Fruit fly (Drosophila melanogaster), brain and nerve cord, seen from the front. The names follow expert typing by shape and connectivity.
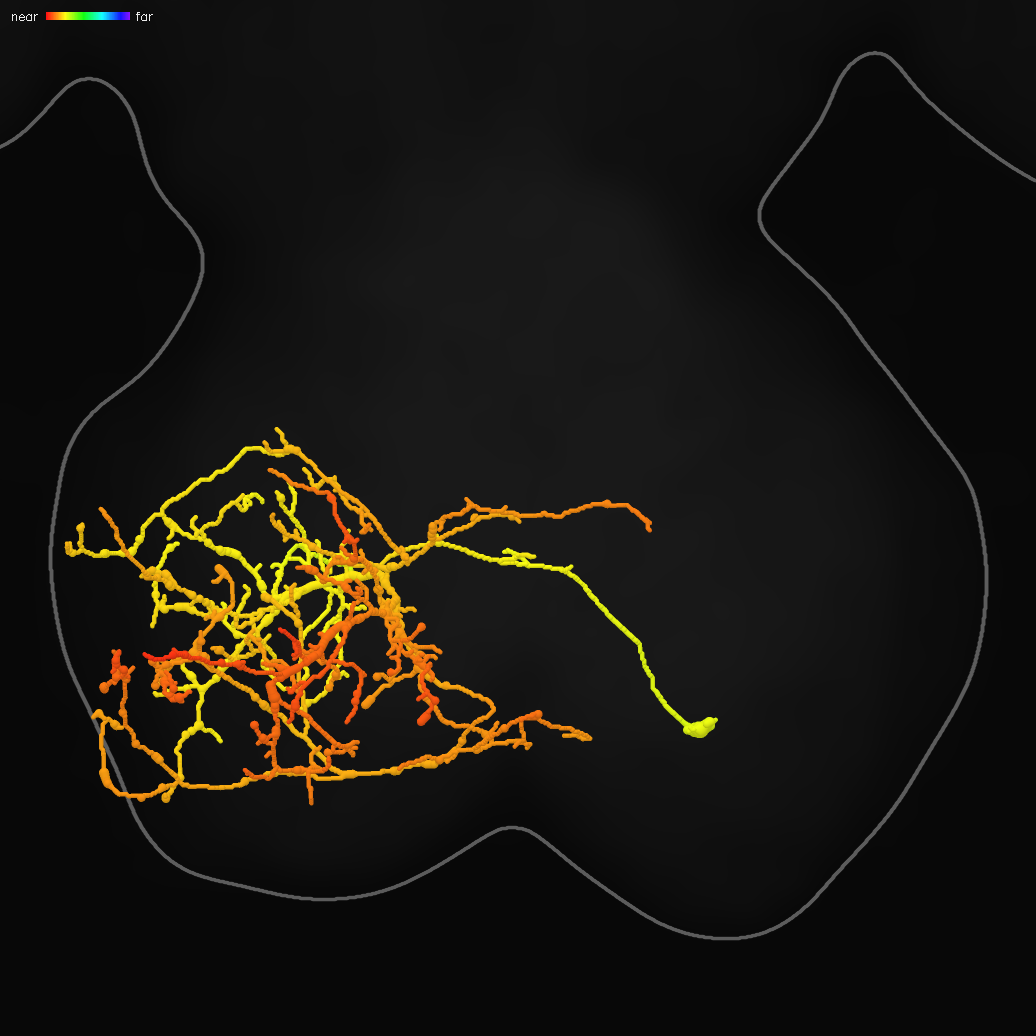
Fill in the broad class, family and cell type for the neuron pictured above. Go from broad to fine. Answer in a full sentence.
A nerve-cord intrinsic neuron of hemilineage 12B, type IN12B020.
